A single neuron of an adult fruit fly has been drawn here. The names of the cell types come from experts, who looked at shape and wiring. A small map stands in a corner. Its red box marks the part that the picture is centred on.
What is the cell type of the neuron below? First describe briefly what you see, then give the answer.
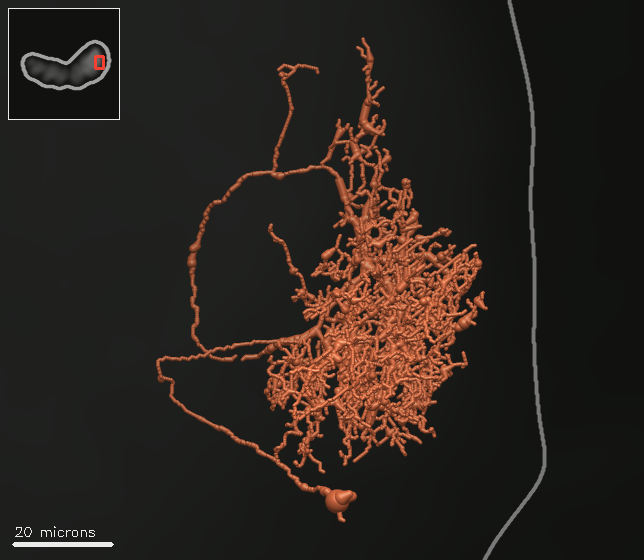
Its cell body lies at the bottom of the picture. By the scale bar it is about 100 microns tall in this view. More than a hundred branch ends can be seen. Its broad class is central-brain intrinsic neuron. It is of cell type AVLP090.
